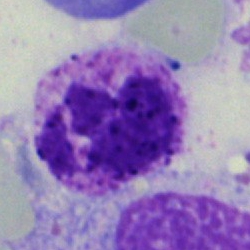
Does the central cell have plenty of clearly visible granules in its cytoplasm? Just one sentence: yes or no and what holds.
Yes, the cytoplasm of this cell holds many visible granules.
